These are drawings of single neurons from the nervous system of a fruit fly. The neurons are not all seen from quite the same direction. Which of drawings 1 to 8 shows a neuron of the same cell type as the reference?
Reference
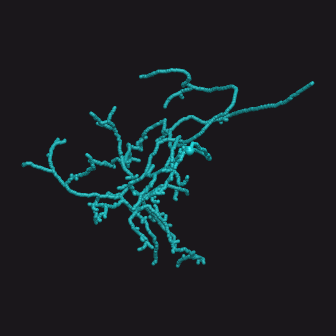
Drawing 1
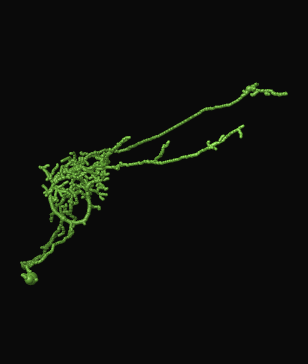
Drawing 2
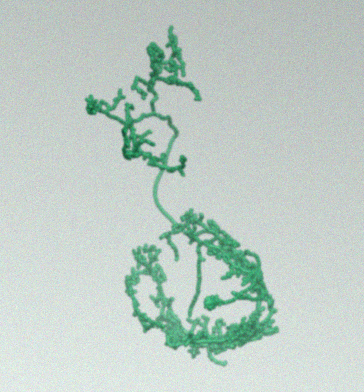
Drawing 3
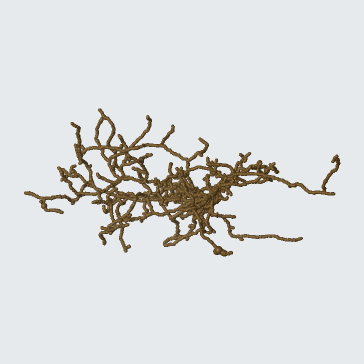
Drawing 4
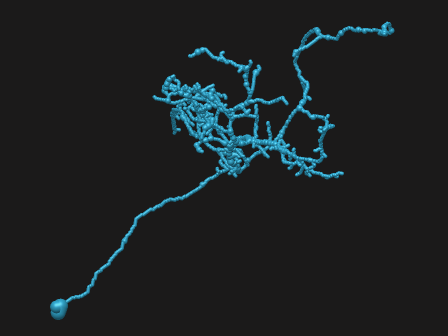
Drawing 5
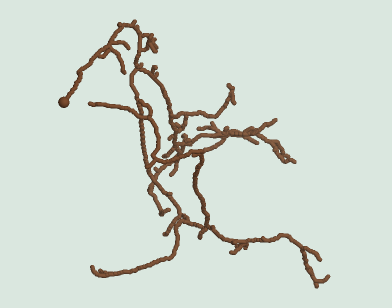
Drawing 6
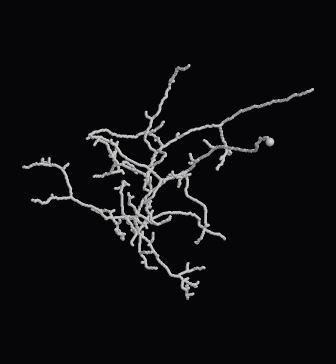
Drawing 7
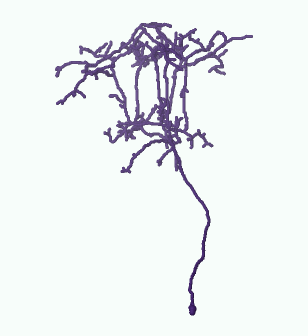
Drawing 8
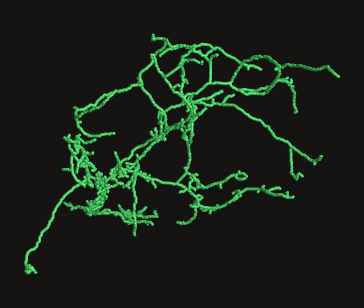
6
